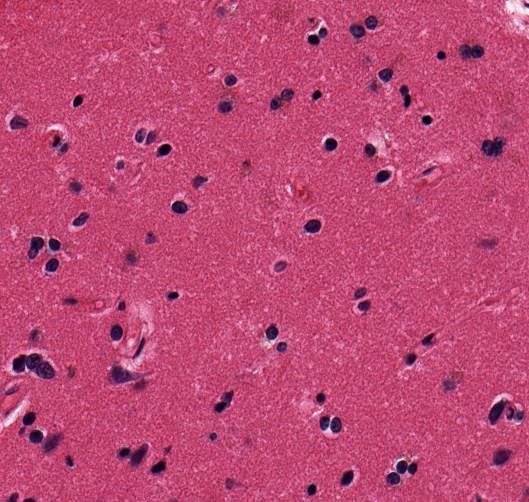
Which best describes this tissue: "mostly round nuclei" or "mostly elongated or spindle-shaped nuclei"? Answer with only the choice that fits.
Mostly round nuclei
